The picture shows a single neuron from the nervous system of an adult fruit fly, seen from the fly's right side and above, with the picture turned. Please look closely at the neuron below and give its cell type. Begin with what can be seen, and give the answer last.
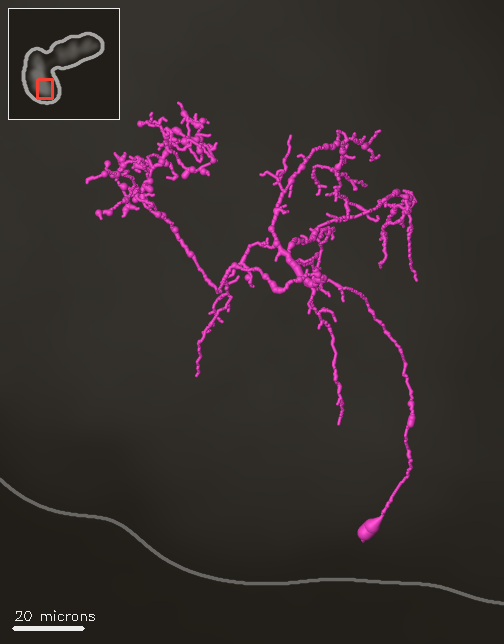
The cell body is at the lower right of the picture. From top to bottom in the picture it spans about 130 microns. The picture shows dozens of branch ends. This is a central-brain intrinsic neuron. It is of cell type SMP284_a.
